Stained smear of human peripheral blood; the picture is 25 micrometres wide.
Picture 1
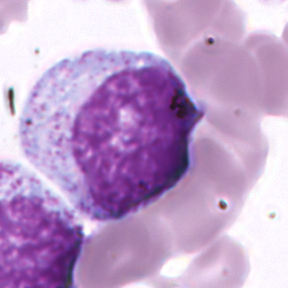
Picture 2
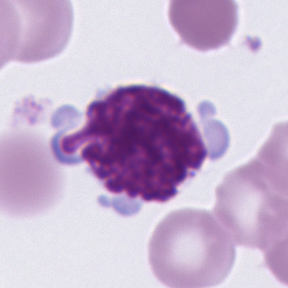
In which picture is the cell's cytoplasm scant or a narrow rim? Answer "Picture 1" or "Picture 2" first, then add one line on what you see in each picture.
Picture 2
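In picture 1: The cytoplasm forms a broad rim mainly on the left side of the nucleus.
In picture 2: The cytoplasm is scant, with the nucleus filling almost the whole cell.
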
